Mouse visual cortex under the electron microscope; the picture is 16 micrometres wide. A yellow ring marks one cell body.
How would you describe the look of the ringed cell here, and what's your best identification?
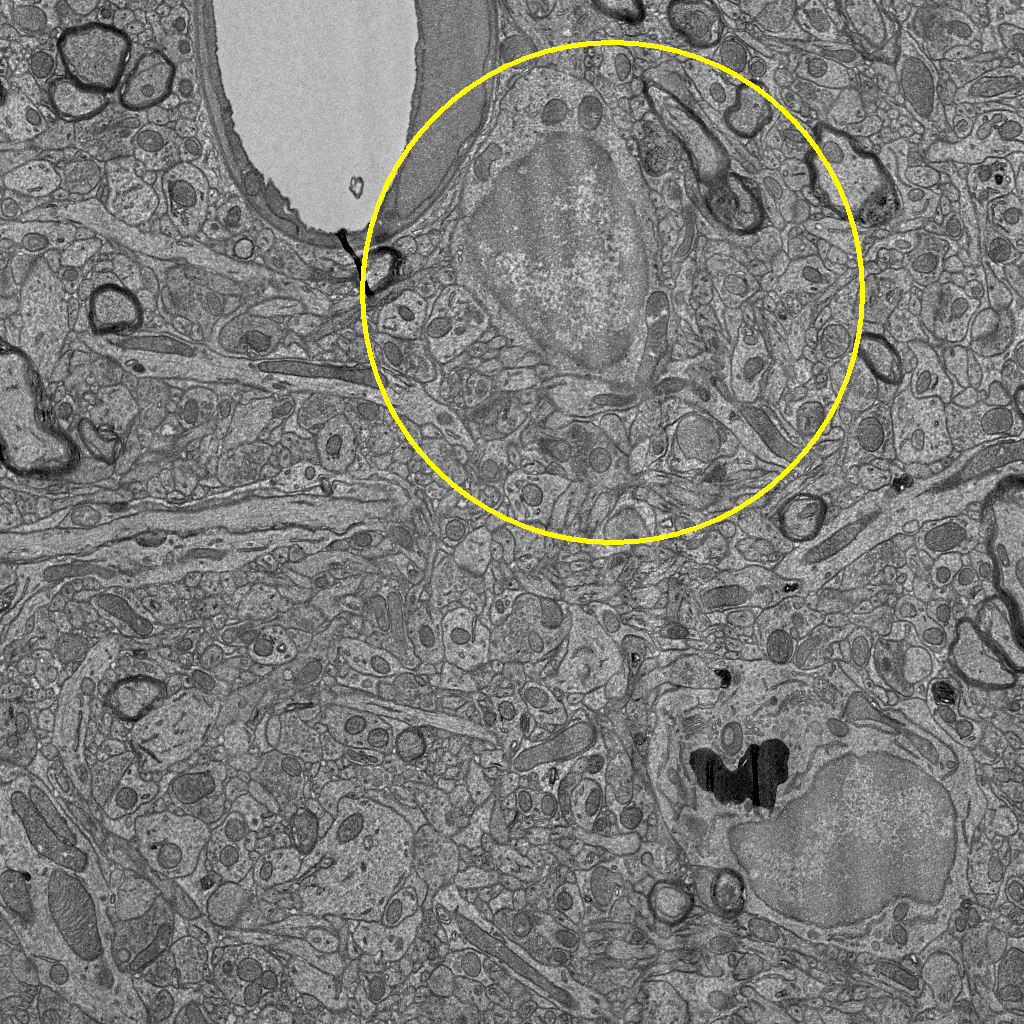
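First, shape: the nucleus is an elongated oval, its long axis running roughly top to bottom. Second, outline: smooth, with no deep folds or indentations. Third, nucleolus: none distinct. Fourth, cytoplasm: no dark dense bodies. Last, name: oligodendrocyte.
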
